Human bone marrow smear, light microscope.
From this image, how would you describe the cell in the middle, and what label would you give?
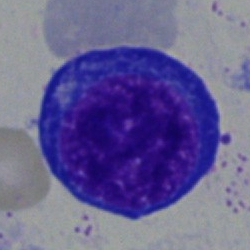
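The outline is round and smooth. Its chromatin is finely granular, with small pale spots scattered through it. Deep blue cytoplasm forms a complete rim around the nucleus, widest at the top. Answer: proerythroblast.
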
